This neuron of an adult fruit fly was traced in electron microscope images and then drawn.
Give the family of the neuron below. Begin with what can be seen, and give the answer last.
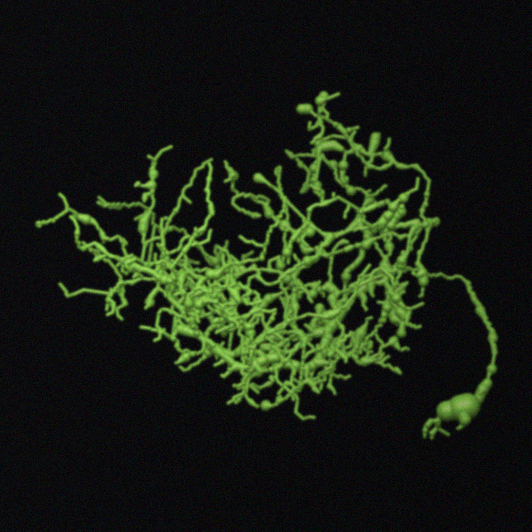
The cell body can be seen at the lower right of the picture. As drawn here it is wider than it is tall. It is a nerve-cord intrinsic neuron. The family is IN16B.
